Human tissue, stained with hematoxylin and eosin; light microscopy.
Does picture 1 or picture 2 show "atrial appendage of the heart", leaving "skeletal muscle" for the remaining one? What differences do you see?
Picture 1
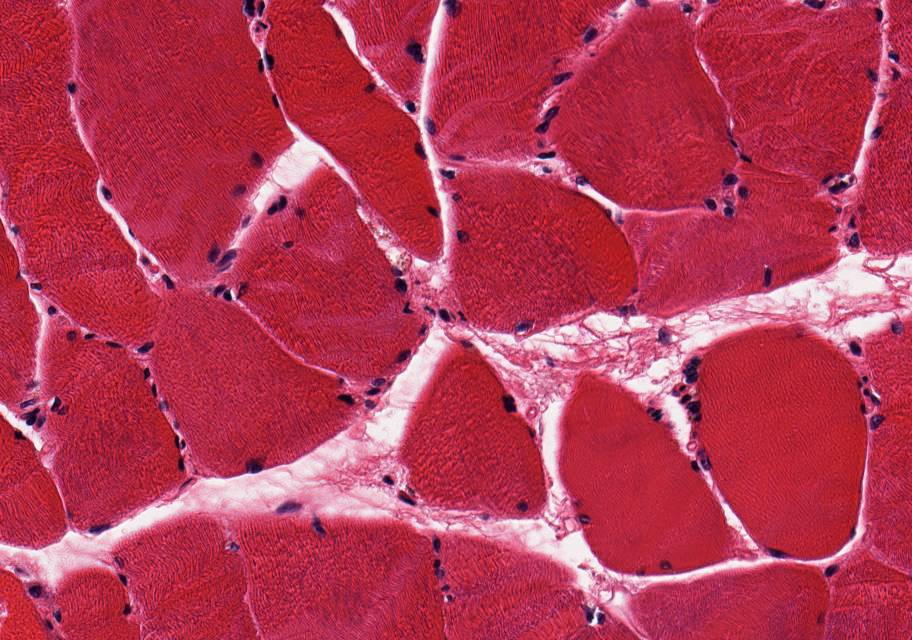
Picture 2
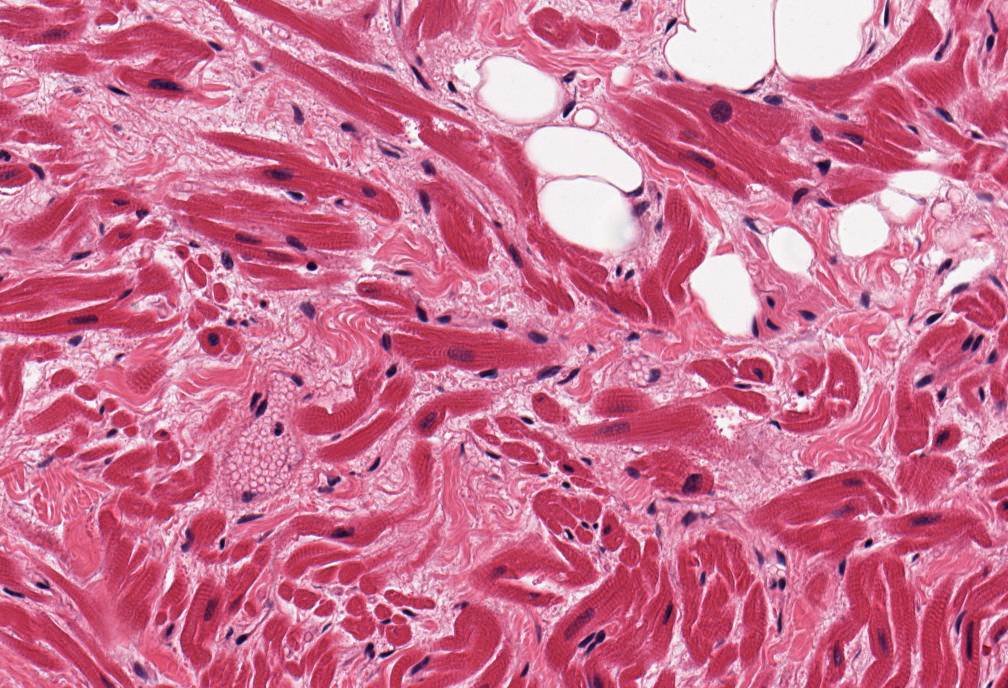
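The skeletal muscle's in picture 1, and the atrial appendage of the heart is picture 2. Look at the nuclei first: in the skeletal muscle they're small, dark and oval, tucked at the fibre edges just under the surface, whereas in the atrial appendage they sit centrally. The skeletal fibres are polygonal to rounded, flattened where they meet, and bright red with a fine stippled texture. The atrial fibres, finely cross-striated, run every which way, with abundant pale pink wavy collagenous stroma between them throughout.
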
